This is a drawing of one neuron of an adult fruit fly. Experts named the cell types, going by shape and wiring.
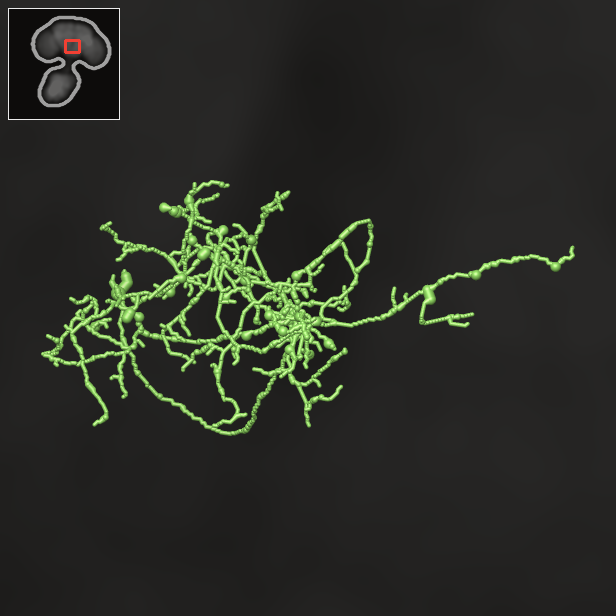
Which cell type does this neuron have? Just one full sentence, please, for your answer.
The cell type to which this neuron belongs is GNG255.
